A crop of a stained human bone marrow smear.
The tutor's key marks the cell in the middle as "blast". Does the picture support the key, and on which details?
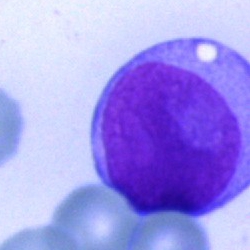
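The cell has a round outline with a smooth edge. Its chromatin is finely granular and evenly spread. No granules are visible in the cytoplasm, where a single round clear vacuole lies near the top of the cell. Pale red cells touch its lower edge.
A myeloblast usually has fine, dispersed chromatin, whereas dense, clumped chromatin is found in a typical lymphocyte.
The fine, even chromatin here speaks for blast and against lymphocyte.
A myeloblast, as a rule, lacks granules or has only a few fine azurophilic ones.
The cytoplasm without granules agrees with blast. Blast is the name that fits.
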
